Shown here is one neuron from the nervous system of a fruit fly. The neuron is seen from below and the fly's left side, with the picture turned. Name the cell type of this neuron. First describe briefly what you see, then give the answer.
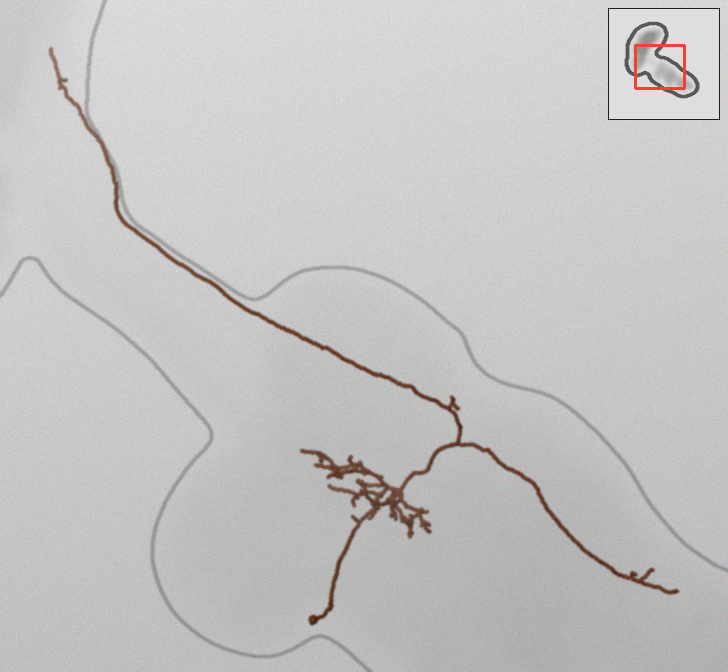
It runs through the neck, between the brain and the nerve cord. The cell body can be seen at the bottom of the picture. It is an ascending neuron. Its cell type is AN06A112.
